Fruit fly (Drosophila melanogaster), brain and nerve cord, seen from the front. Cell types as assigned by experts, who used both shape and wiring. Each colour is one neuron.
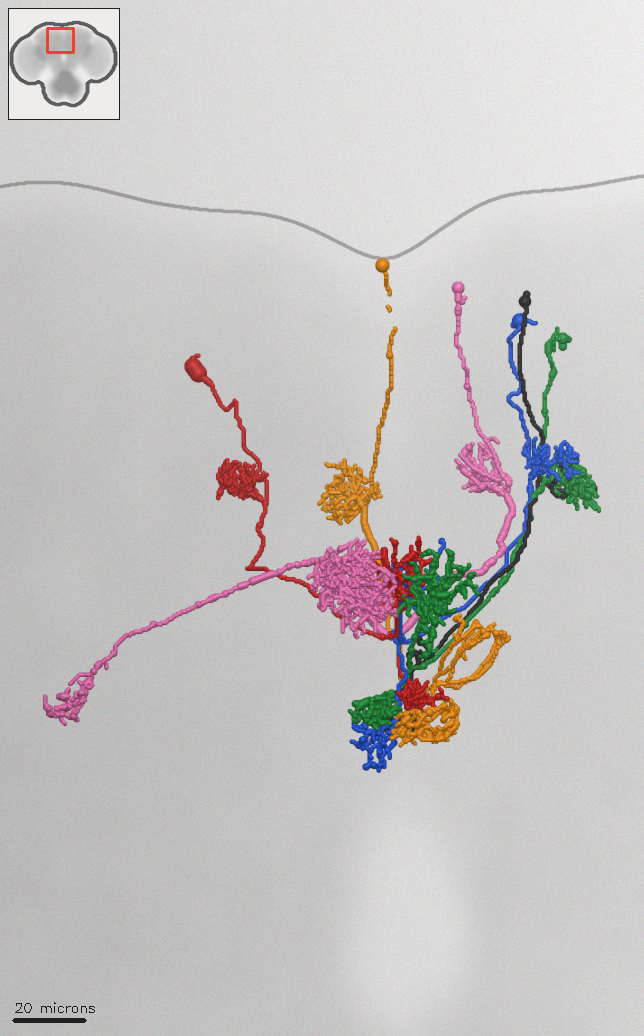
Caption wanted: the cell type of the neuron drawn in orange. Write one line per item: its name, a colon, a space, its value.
cell type: PFNv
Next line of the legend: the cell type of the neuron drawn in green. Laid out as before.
cell type: PEN_a(PEN1)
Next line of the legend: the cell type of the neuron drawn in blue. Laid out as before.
cell type: PFNd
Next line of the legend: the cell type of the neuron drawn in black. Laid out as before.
cell type: PFNp_a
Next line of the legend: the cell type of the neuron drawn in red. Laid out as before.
cell type: PEN_b(PEN2)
